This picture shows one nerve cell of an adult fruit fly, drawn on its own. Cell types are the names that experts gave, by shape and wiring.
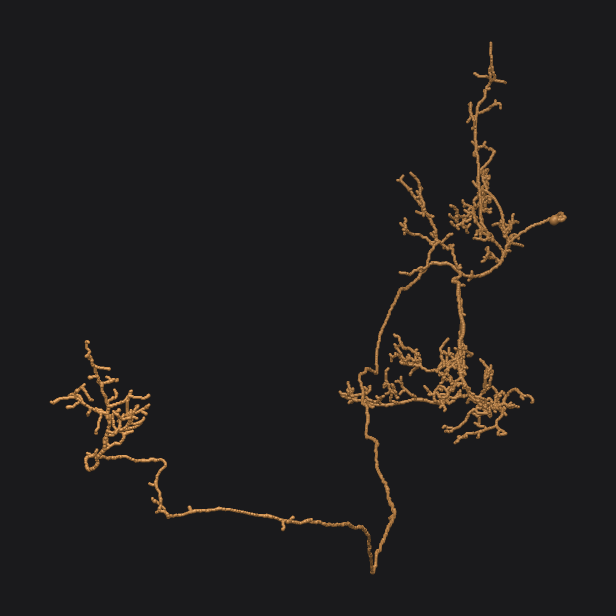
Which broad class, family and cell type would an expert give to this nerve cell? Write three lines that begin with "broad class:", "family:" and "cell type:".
broad class: ascending neuron
family: hemilineage 08B
cell type: AN08B034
